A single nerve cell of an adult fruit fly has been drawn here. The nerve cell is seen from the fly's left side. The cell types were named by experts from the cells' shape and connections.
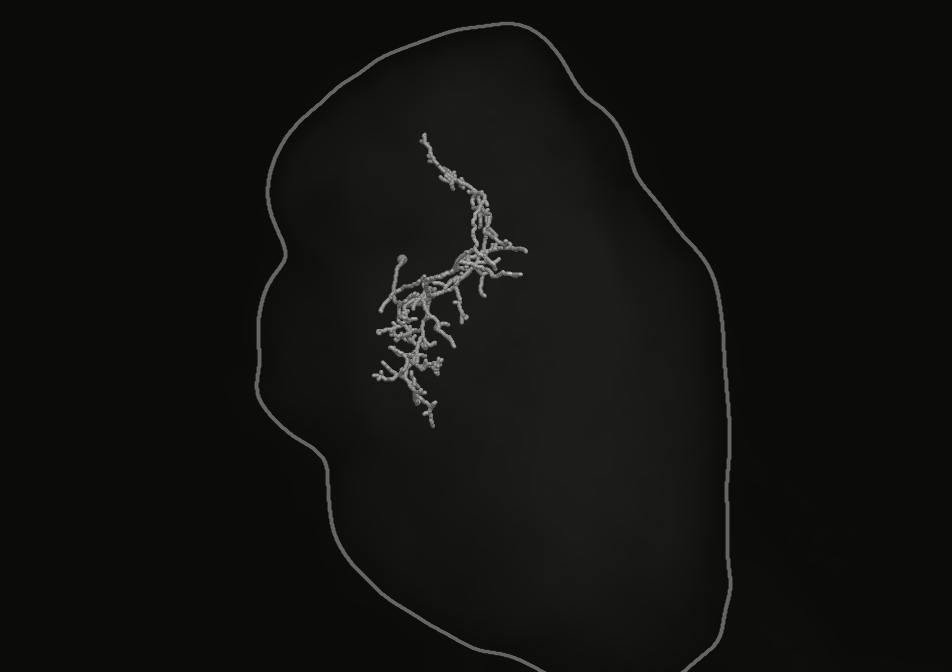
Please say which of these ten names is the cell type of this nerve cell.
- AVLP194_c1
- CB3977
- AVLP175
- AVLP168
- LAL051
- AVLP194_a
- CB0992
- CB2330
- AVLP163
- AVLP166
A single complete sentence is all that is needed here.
This nerve cell is categorized as cell type AVLP168.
